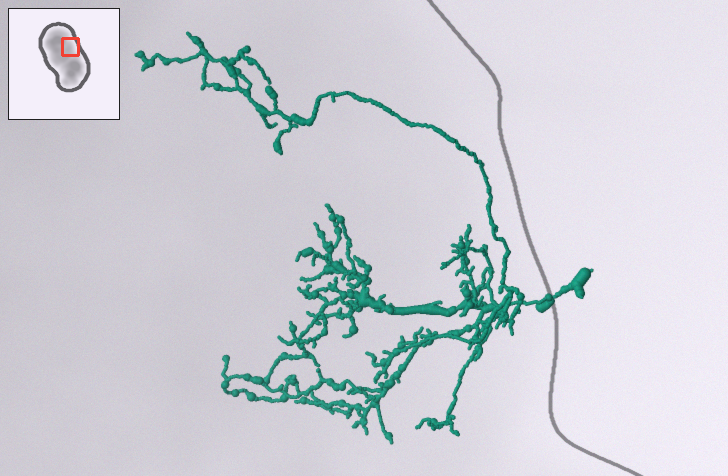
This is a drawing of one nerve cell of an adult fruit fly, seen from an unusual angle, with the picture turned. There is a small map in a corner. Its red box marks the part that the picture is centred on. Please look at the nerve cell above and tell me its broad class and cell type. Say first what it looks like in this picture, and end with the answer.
Its cell body lies on the right of the picture. The picture shows dozens of branch ends. It is a central-brain intrinsic neuron. The cell type is GNG230.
